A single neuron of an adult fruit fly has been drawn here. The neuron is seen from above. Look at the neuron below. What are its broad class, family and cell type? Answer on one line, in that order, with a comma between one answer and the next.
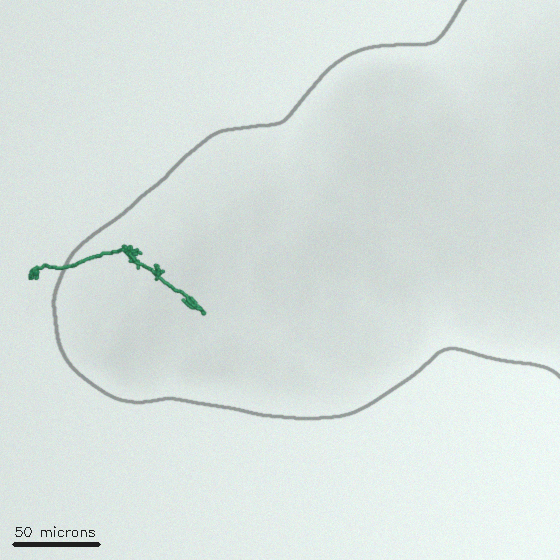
optic-lobe intrinsic neuron, Mi, Mi1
